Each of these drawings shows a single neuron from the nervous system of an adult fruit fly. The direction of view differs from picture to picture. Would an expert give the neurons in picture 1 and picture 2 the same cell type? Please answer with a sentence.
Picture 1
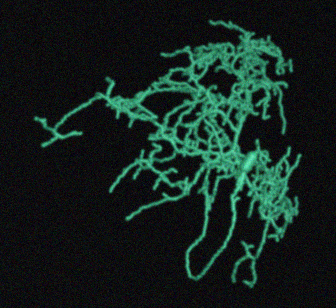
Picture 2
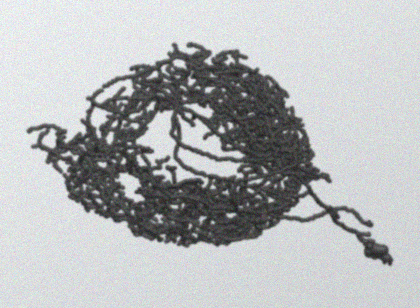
They are of different cell types.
